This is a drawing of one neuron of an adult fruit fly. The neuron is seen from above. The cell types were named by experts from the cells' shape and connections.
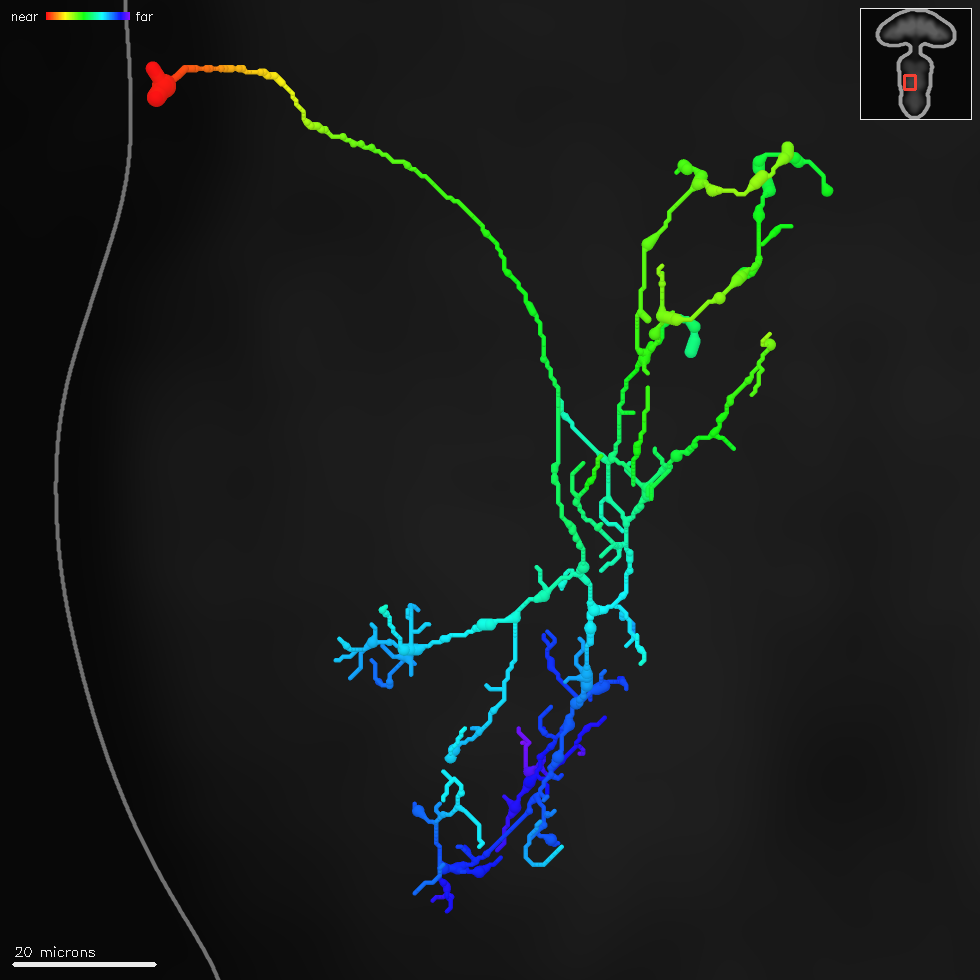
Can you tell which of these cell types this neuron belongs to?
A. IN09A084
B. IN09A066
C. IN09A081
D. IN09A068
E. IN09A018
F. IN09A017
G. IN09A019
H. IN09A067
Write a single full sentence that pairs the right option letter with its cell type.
The neuron is categorized as cell type IN09A067, option H.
